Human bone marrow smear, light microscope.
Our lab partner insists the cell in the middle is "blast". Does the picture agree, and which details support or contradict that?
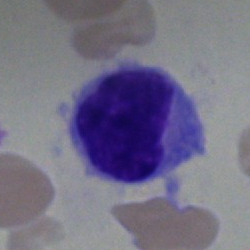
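Starting with the outline: it is roughly round. Next the nucleus, which sits toward the left, so the cytoplasm lies mainly on the right. Then the nucleolus: I can't see one standing out.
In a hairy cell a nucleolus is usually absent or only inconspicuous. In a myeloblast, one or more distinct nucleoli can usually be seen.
So this point goes with hairy cell, and against blast. As for granules, none distinct show in the cytoplasm. Red cells lie close above and below the cell. Weighing it all, blast doesn't fit; this is a hairy cell.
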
